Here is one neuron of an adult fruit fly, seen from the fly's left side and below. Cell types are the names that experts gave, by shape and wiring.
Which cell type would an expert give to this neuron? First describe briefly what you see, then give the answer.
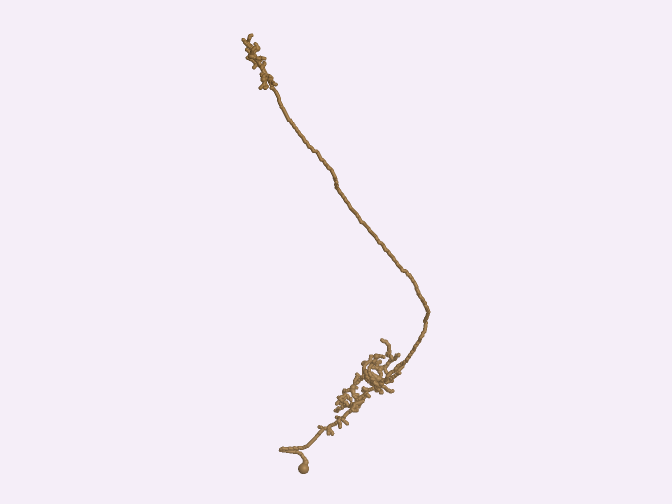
Its cell body lies at the bottom of the picture. In this view it is taller than it is wide. Its broad class is optic-lobe intrinsic neuron. It is of cell type Tm29.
